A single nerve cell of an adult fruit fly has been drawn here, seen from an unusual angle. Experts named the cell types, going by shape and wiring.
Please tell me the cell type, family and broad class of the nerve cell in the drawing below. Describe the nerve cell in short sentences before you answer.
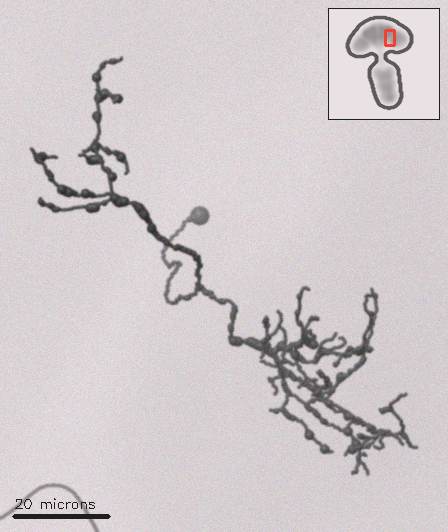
It lies in the brain. Its cell body lies in the middle of the picture. The picture shows dozens of branch ends. It is of cell type LC13. Its family is LC. This is a visual projection neuron.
